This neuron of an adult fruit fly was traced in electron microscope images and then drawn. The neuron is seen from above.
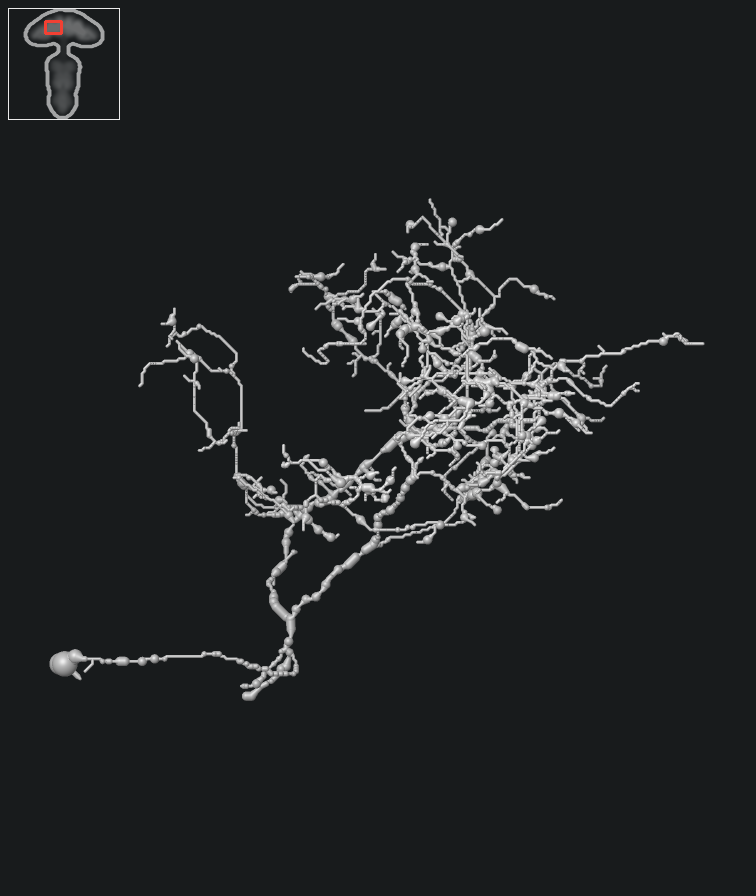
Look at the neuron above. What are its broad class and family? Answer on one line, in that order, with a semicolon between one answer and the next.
central-brain intrinsic neuron; hemilineage SLPpl1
